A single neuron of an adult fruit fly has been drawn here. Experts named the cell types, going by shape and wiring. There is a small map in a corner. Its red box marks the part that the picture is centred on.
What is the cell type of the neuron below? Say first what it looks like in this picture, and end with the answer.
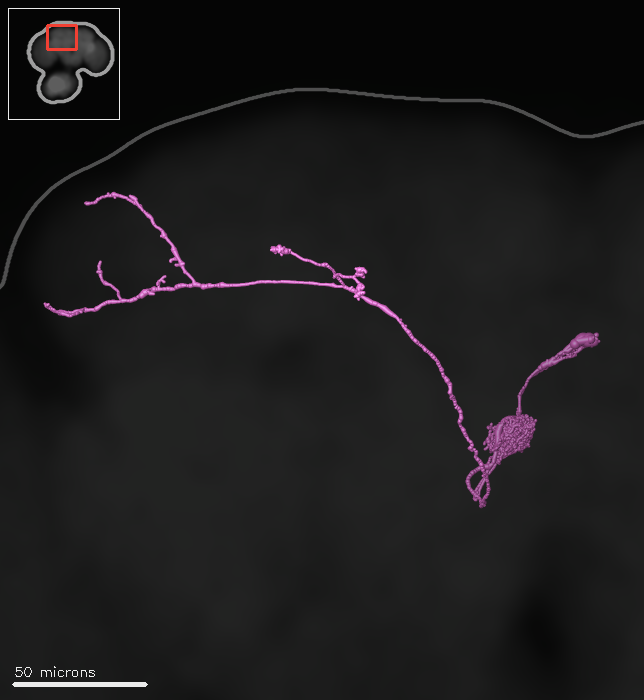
The cell body can be seen on the right of the picture. From left to right in the picture it spans about 200 microns. It is a central-brain intrinsic neuron. Its cell type is DM6_adPN.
